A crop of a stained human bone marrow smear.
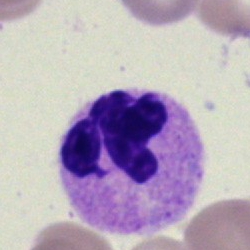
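Segmented neutrophil, central cell, stained bone marrow smear. Outline round, smooth. Nucleus divided into several lobes joined to one another. Chromatin dark purple, densely clumped. Cytoplasm filled with fine lilac granules.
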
